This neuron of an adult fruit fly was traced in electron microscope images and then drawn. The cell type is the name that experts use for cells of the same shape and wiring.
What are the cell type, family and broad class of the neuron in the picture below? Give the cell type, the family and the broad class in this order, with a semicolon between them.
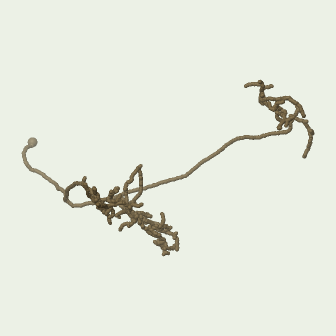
SMP570; hemilineage VLPl&p1_posterior; central-brain intrinsic neuron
